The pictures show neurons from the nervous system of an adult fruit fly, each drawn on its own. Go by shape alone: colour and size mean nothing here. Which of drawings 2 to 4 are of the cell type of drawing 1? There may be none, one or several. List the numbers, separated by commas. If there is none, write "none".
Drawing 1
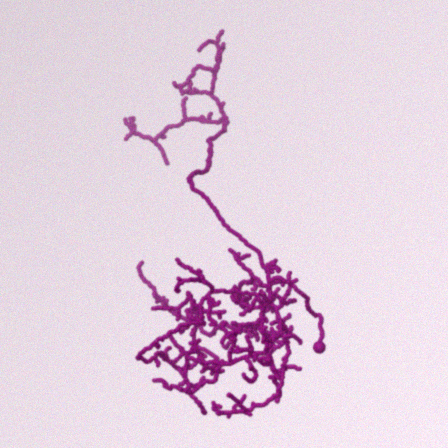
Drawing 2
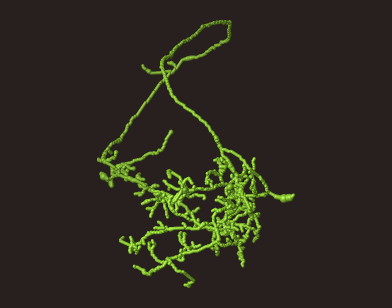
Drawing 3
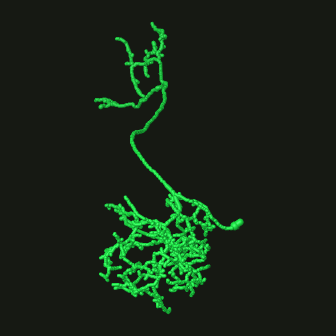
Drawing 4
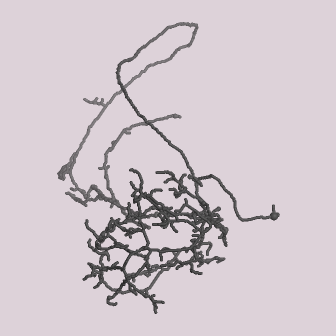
3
